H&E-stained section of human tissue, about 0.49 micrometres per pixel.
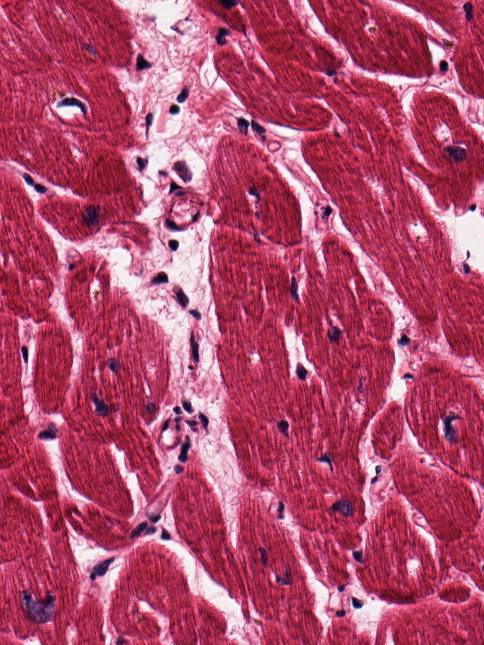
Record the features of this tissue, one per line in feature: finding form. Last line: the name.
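Planes: lengthwise in the centre, across or oblique toward the right and lower edges
Branching: some central fibres branch and join neighbours
Clear zones: pale cytoplasm at the poles of the central nucleus in several fibres
Vessels: small, thin-walled, in the left-centre connective tissue band
Name: left ventricle of the heart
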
